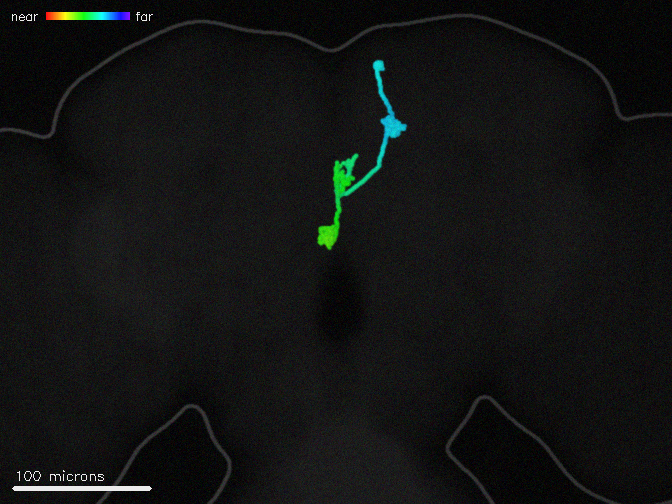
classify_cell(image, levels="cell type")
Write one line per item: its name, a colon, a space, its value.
cell type: PFNd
